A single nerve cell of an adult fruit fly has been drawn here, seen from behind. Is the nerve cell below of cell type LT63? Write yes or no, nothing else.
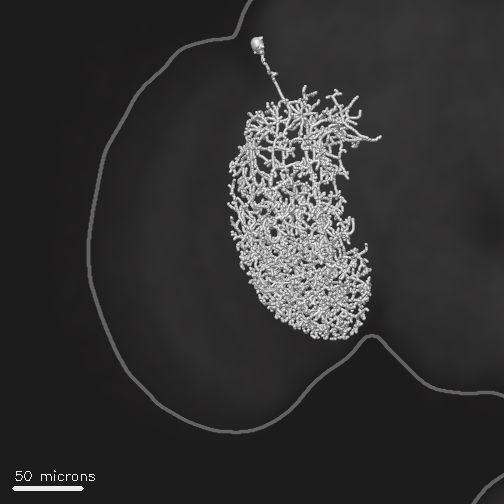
no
